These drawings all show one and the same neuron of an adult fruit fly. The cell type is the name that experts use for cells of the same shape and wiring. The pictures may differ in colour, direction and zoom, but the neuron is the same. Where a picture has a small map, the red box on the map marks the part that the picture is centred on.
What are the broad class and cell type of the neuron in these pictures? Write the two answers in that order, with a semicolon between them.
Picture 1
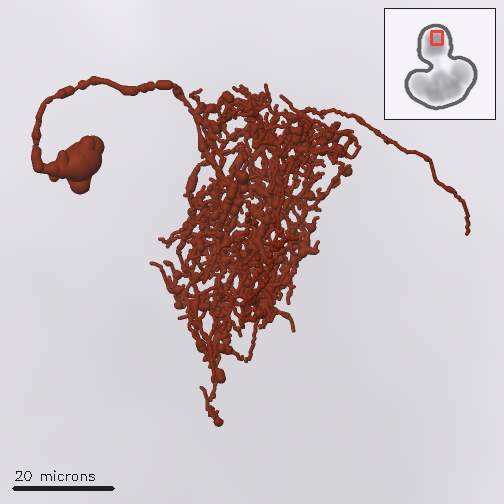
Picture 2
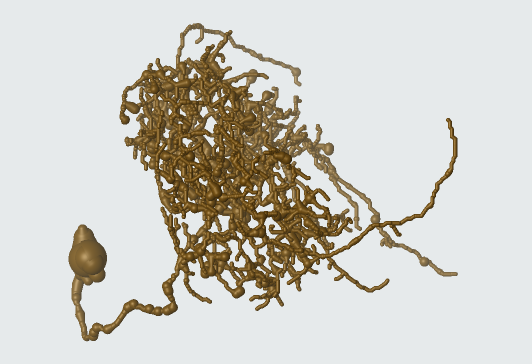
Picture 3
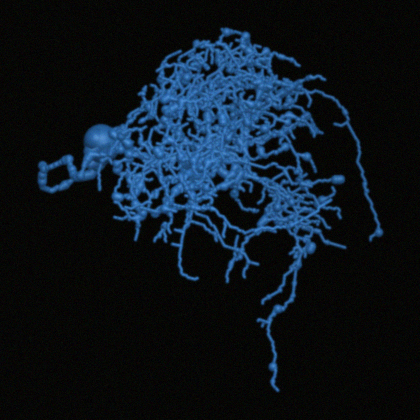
nerve-cord intrinsic neuron; INXXX184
